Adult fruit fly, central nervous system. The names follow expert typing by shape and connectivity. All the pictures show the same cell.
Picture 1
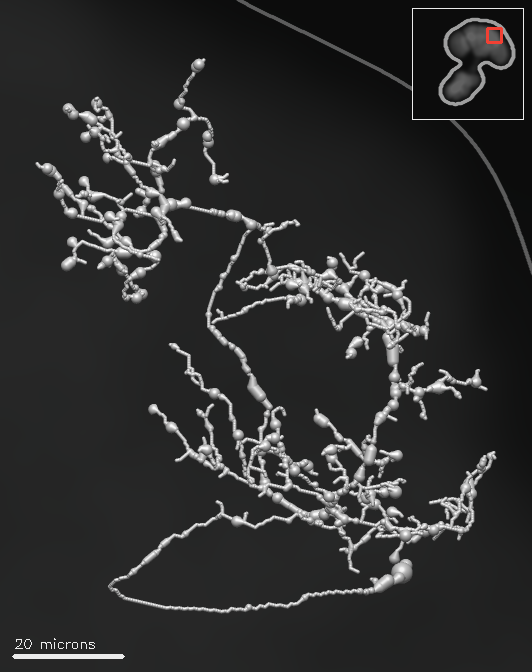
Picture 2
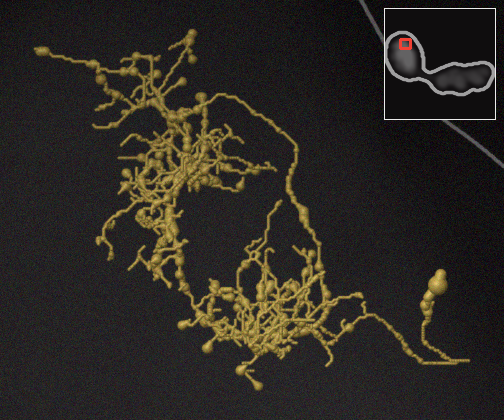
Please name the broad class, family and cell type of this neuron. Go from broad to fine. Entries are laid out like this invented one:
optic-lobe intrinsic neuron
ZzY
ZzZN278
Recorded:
central-brain intrinsic neuron
hemilineage LHp1
LHPV4h3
